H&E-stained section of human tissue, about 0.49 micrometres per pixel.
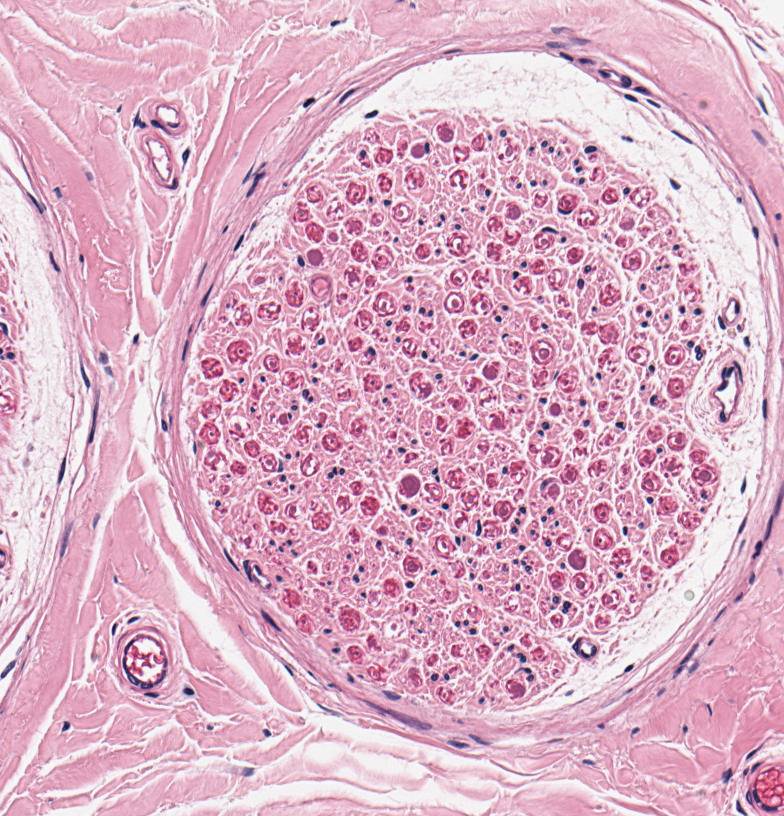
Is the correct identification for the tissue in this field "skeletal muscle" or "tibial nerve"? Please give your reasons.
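Tibial nerve. Single large round nerve fascicle, cut in cross-section, fills centre and right. Thin concentric layer of flattened cells with elongated nuclei surrounds it. Small dark oval nuclei sparse between fibres throughout. Part of a second similar round fascicle cut off at left edge.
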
